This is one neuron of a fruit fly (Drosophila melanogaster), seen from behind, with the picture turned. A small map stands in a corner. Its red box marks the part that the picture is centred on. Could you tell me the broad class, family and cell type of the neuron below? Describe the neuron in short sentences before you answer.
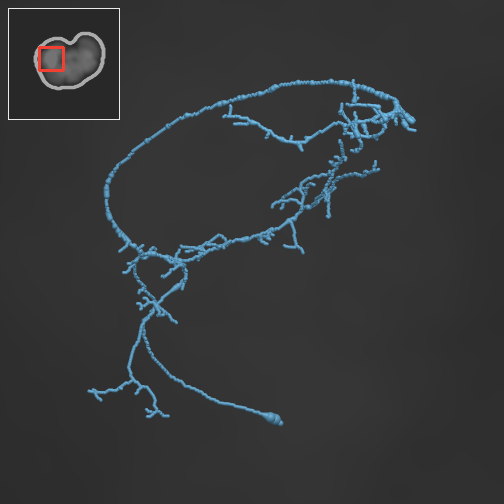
Its cell body lies at the bottom of the picture. The picture shows dozens of branch ends. Its broad class is nerve-cord intrinsic neuron. The family is hemilineage 01A. The cell type is IN01A082.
